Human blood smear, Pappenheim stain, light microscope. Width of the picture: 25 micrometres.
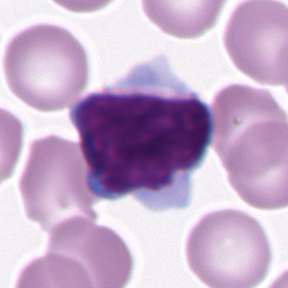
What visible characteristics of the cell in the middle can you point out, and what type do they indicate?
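Outline first: the cell is irregular and angular rather than round, and measures about 13 micrometres across. Cytoplasm next: it is pale blue and ends in several pointed projections, mainly at the top and bottom of the cell. Its spread is uneven, with most of it above and below the nucleus and only a thin rim at the sides. Nucleus last: it is about 12 by 9 micrometres and fills about 70% of the cell's area. This is a typical lymphocyte.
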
